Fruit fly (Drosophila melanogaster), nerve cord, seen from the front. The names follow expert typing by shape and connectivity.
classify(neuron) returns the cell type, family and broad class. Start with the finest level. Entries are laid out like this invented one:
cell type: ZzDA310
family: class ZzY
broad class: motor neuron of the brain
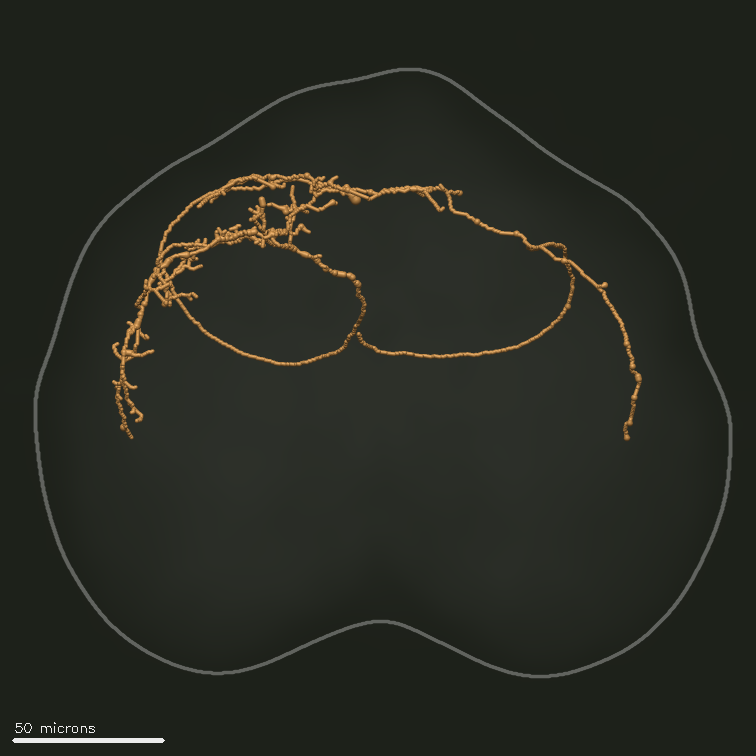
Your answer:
cell type: IN19B086
family: hemilineage 19B
broad class: nerve-cord intrinsic neuron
